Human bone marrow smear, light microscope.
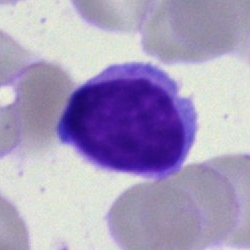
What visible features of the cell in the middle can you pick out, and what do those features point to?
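An oval outline, wider than it is tall, marks this cell. Its nucleus occupies most of the cell, and no distinct nucleolus stands out within it. On the right side, the cytoplasmic edge is irregular and bears small projections. Name: lymphocyte.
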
